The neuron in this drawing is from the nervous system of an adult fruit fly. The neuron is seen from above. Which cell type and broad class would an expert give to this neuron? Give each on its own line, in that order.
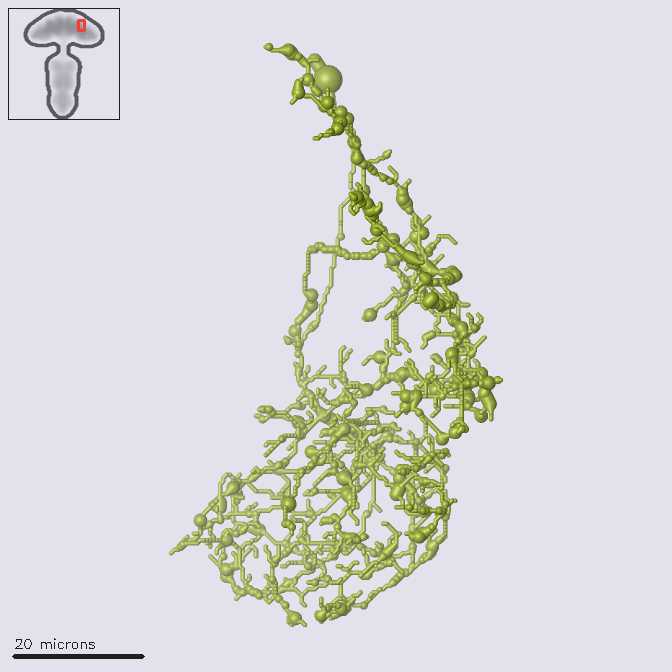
AVLP409
central-brain intrinsic neuron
